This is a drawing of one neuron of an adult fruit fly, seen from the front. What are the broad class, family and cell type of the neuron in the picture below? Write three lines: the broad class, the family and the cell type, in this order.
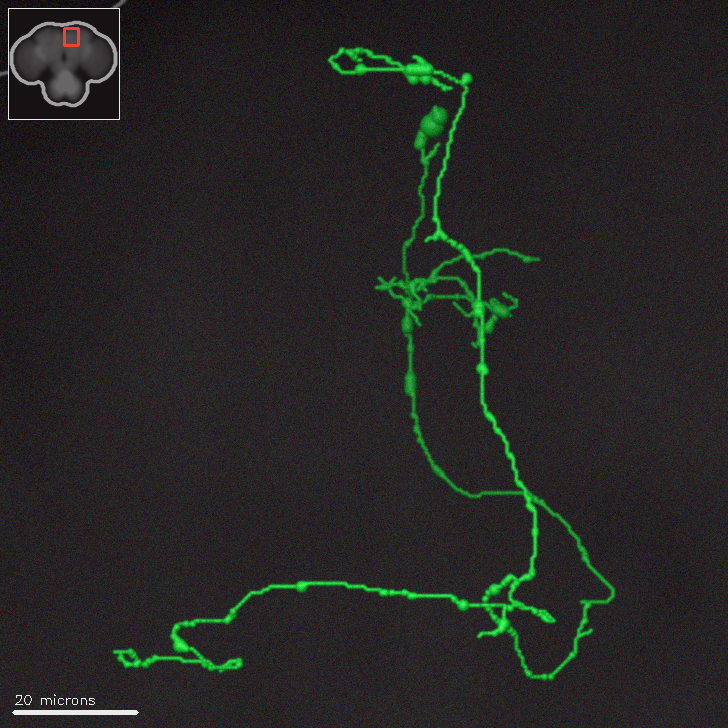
central-brain intrinsic neuron
class Kenyon Cell
KCab-s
